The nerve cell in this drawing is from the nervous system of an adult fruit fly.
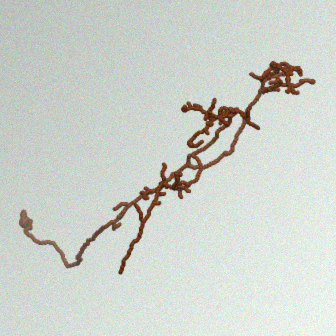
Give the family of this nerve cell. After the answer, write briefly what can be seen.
The family is hemilineage SLPal3_and_SLPal4_dorsal. This is a central-brain intrinsic neuron. As drawn here it is wider than it is tall.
